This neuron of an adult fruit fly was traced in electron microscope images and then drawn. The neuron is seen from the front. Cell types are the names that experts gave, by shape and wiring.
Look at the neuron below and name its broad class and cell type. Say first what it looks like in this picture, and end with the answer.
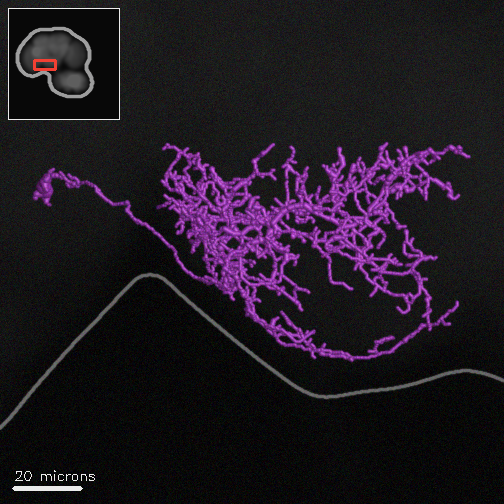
By the scale bar it is about 130 microns wide in this view. More than a hundred branch ends can be seen. Its broad class is central-brain intrinsic neuron. The cell type is GNG164.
